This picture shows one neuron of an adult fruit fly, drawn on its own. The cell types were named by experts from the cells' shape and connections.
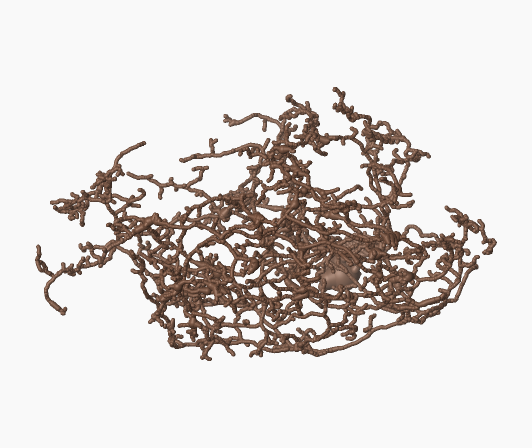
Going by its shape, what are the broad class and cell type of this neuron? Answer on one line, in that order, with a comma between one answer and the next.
central-brain intrinsic neuron, CB1964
